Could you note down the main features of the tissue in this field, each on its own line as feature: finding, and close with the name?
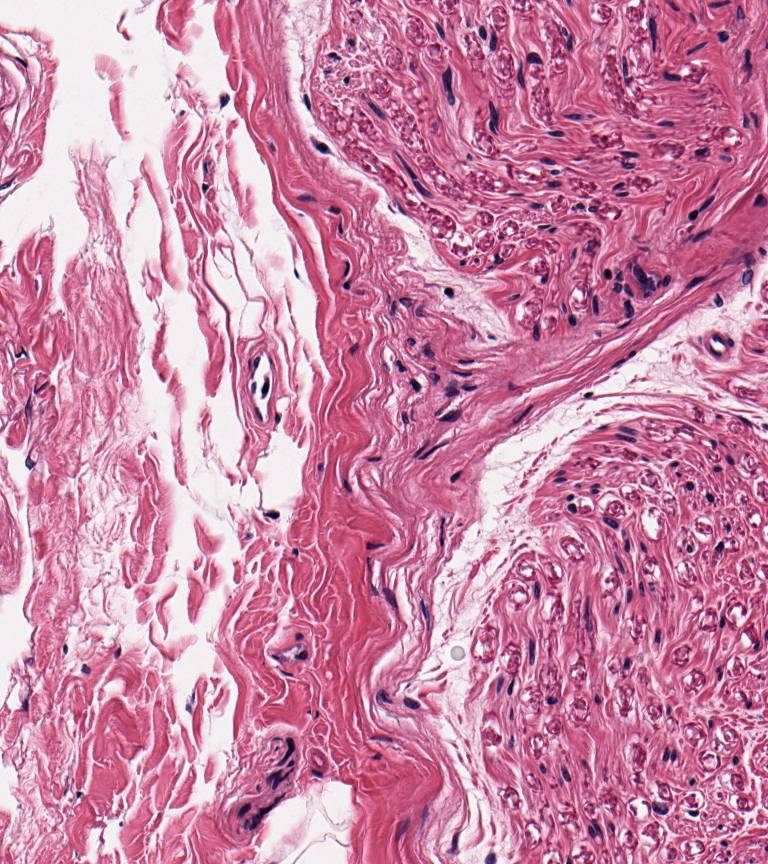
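Compartments: two rounded, densely cellular, upper right and lower right
Profiles: many, small, round, pink centres, pale rims
Nuclei: dark, elongated, spindle-shaped, scattered among the profiles
Left of compartments: fibrous tissue
Collagen: dense, wavy, deeply eosinophilic, left of centre, mainly top to bottom
Name: tibial nerve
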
